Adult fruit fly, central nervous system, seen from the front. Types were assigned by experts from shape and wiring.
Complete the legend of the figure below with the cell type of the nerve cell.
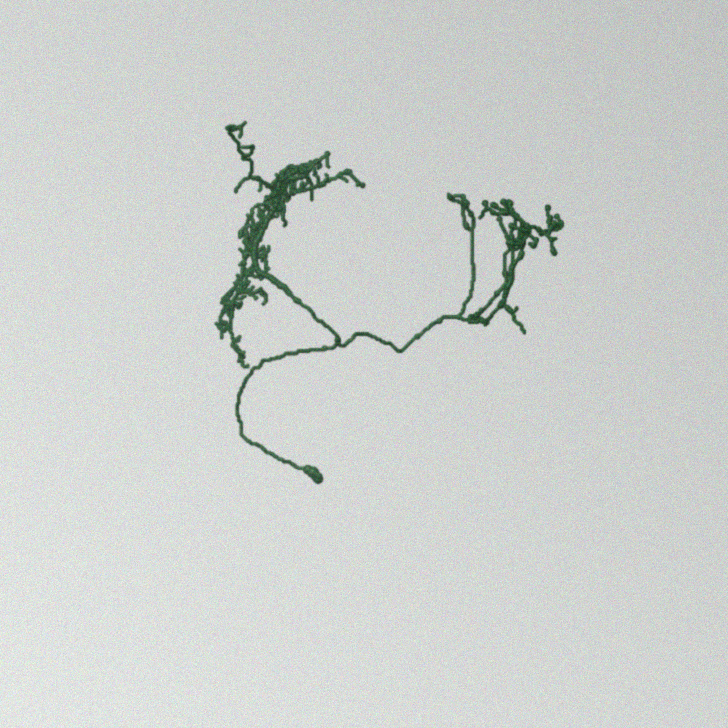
IN08B039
